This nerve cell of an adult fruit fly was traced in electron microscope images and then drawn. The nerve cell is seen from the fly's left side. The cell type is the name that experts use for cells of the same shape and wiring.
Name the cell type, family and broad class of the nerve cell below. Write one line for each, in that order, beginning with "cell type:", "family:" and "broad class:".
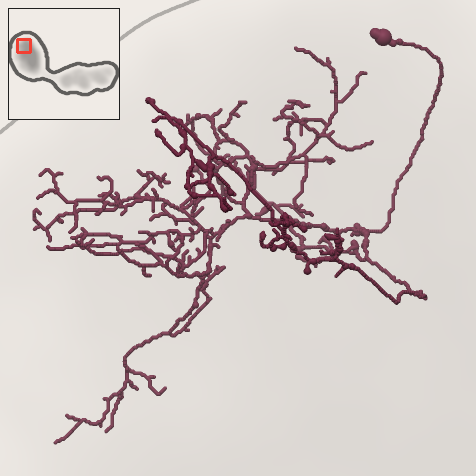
cell type: SMP449
family: hemilineage SMPp&v1_posterior
broad class: central-brain intrinsic neuron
